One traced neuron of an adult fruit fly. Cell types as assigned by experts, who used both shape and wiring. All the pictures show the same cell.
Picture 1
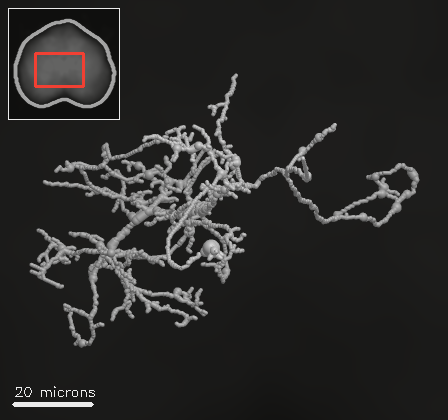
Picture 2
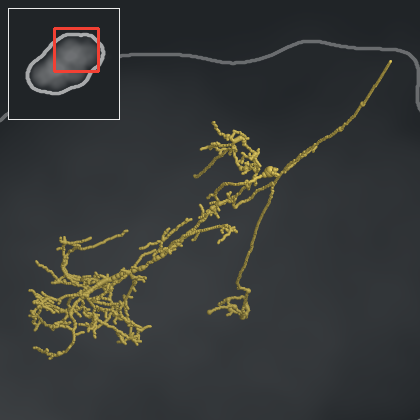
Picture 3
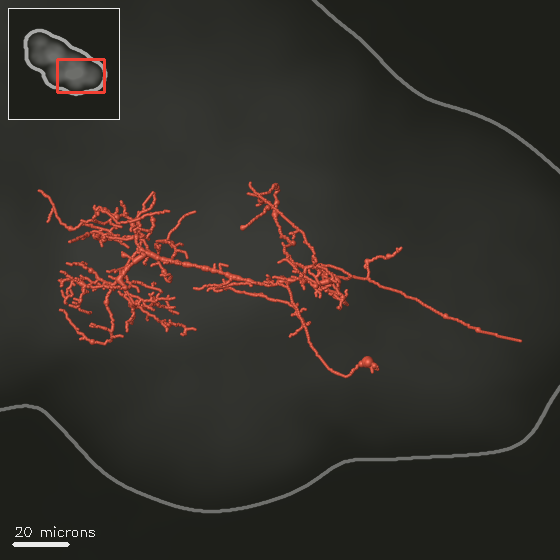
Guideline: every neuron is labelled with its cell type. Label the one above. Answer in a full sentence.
The cell type is AN08B094.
